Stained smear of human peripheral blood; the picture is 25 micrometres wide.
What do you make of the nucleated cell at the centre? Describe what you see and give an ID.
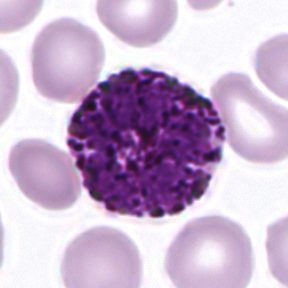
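Coarse, dark purple-black granules fill the whole cell. They lie over the nucleus, so its shape cannot be traced. The granules vary in size from one another. Some sit right at the cell's edge and give it a beaded rim. The cell measures about 14 micrometres across. The cell is a basophil.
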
